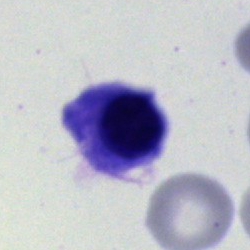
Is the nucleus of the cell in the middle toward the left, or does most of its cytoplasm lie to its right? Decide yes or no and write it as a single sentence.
No, toward the right of the cell is where the nucleus sits.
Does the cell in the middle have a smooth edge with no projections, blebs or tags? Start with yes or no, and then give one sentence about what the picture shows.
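No. Faint pale pinkish wisps trail from the lower edge of the cell.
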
